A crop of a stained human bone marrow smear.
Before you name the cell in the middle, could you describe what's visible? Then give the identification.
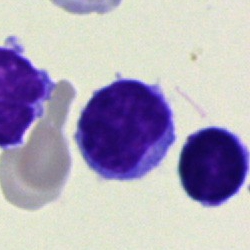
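The cytoplasm forms a narrow, pale blue rim that is widest at the lower right. It contains no granules and no vacuoles. Small blebs project from the top edge of the cell. Answer: lymphocyte.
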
